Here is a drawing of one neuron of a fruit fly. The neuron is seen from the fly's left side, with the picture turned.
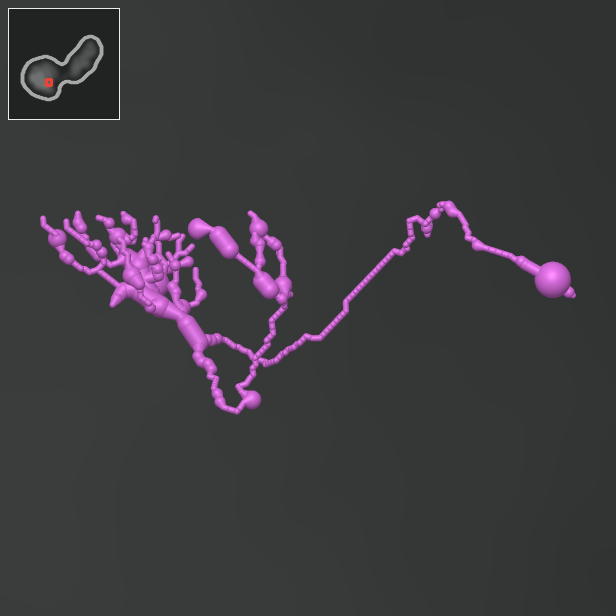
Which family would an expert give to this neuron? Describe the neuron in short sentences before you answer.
Its cell body lies on the right of the picture. In this view it is more than twice as wide as it is tall. It is an optic-lobe intrinsic neuron. The family is T.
